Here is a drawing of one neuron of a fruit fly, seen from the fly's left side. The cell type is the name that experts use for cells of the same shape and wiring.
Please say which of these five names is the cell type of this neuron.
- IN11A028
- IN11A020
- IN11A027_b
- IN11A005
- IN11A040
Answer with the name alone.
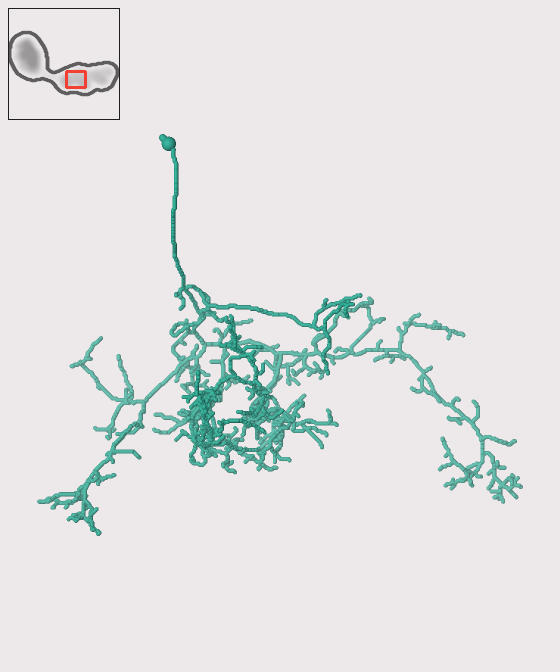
IN11A020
